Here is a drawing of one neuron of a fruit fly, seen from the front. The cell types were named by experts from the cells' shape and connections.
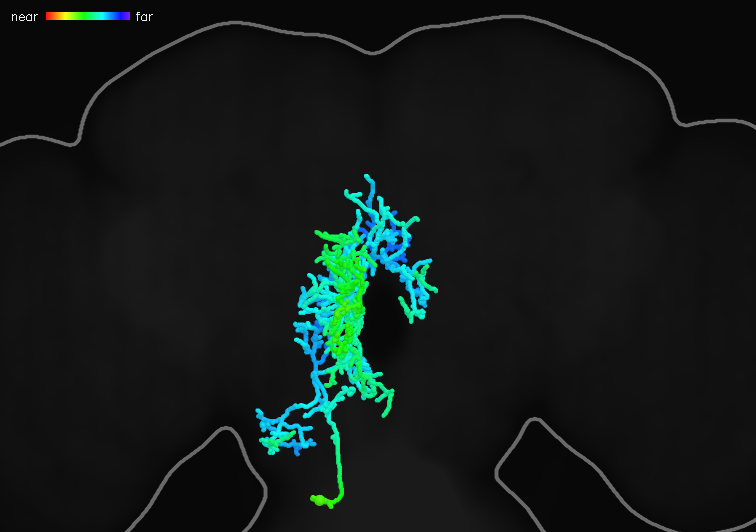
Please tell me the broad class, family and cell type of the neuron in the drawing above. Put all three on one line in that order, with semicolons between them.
central-brain intrinsic neuron; hemilineage MX3; CB0609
